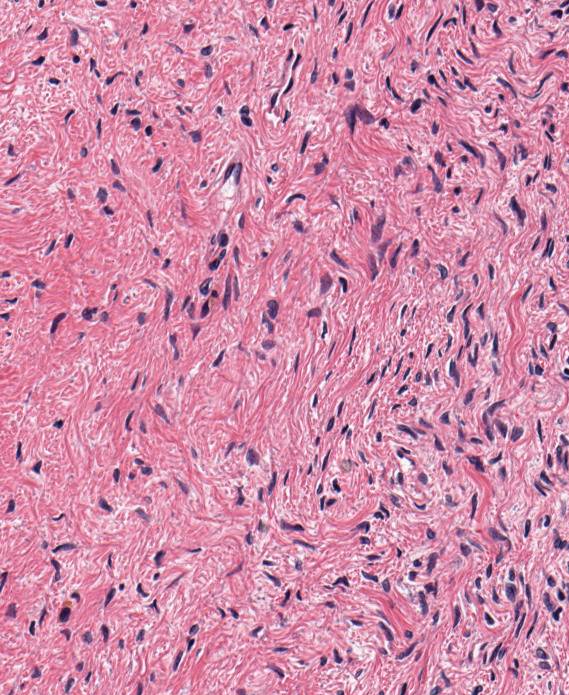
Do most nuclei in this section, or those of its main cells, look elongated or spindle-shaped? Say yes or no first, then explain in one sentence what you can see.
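Yes. The nuclei are slender, dark-staining and often wavy or curved with tapered ends.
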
